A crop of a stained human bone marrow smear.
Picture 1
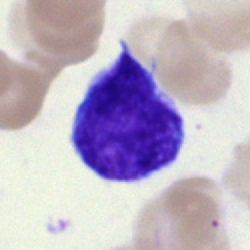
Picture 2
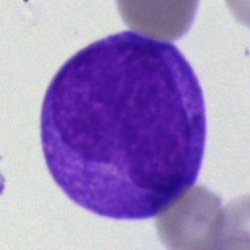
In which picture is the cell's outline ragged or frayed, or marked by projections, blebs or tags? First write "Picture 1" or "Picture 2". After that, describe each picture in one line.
Picture 1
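Picture 1: A short tapered tag of the cell extends upward from the top edge.
Picture 2: The cell outline is round and smooth.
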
